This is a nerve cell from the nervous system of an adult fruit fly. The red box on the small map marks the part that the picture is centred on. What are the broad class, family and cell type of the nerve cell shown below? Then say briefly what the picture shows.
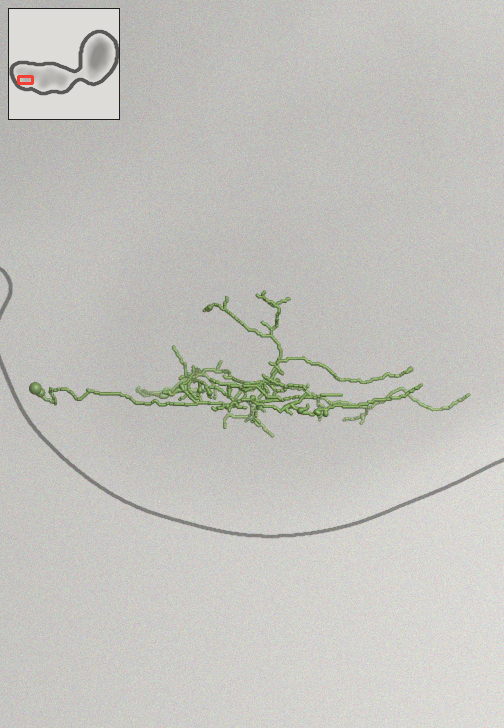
Its broad class is nerve-cord intrinsic neuron. Its family is hemilineage 01B. It is of cell type IN01B080. The cell body is on the left of the picture. The picture shows dozens of branch ends.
